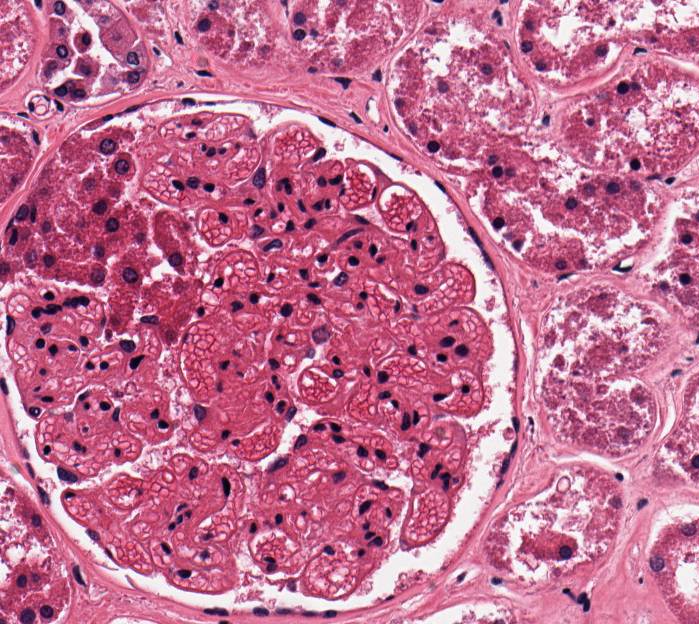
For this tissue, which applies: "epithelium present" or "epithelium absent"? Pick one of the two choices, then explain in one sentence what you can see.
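Epithelium present. The surrounding tubules have abundant granular eosinophilic cytoplasm and round nuclei.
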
